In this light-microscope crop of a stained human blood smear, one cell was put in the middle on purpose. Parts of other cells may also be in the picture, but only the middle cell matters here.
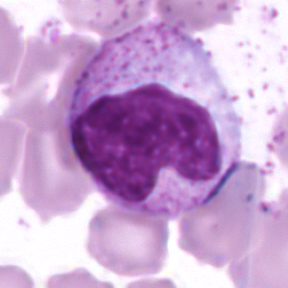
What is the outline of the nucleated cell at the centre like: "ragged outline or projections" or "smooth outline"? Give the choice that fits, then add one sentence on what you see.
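Smooth outline. The cell outline is roughly round and smooth.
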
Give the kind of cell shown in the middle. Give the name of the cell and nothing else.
metamyelocyte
